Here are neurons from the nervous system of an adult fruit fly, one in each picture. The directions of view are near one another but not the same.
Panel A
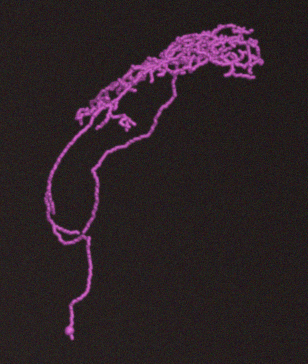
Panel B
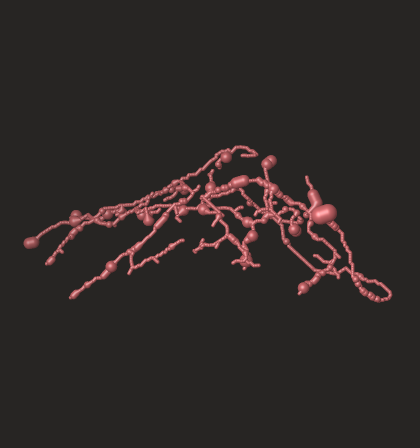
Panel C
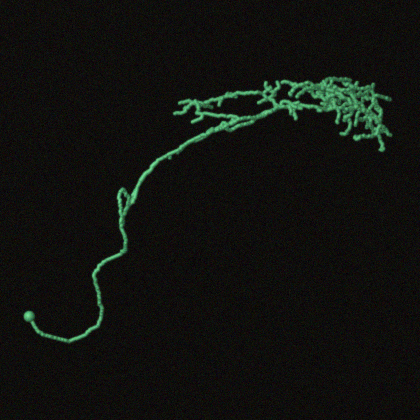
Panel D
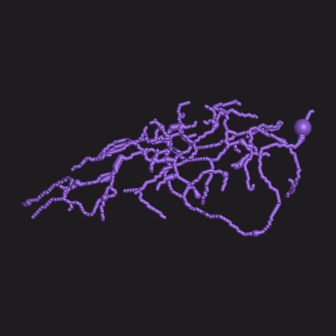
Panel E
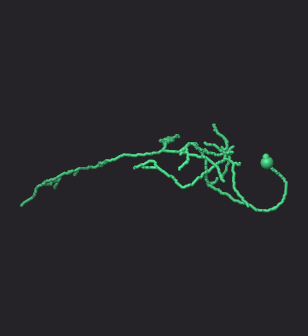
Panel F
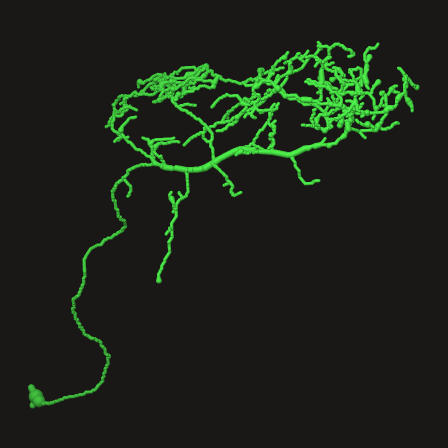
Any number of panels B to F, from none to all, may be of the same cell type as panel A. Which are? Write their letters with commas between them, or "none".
C, F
